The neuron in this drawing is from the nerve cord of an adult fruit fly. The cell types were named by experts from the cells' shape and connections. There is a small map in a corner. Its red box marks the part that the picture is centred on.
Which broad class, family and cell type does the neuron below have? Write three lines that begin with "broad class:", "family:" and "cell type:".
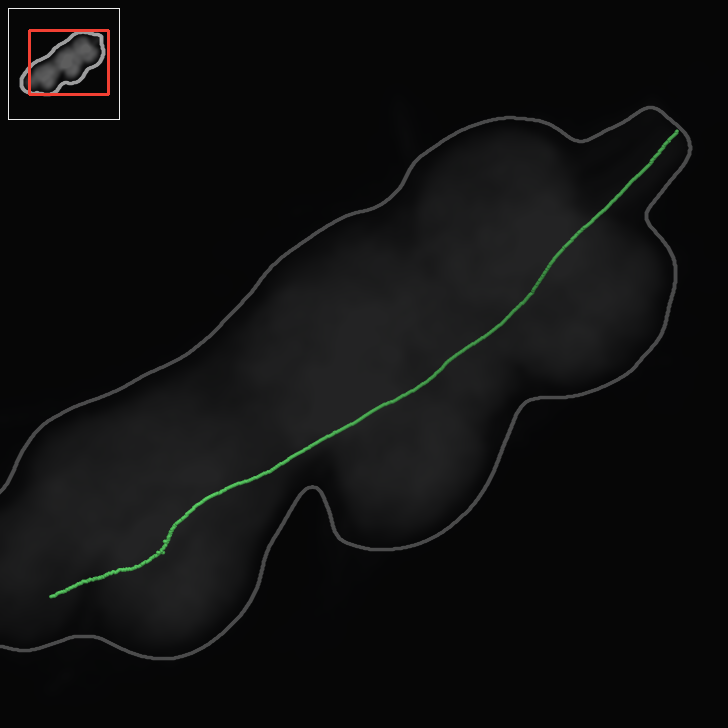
broad class: sensory neuron ascending to the brain
family: class gustatory
cell type: LgAG1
